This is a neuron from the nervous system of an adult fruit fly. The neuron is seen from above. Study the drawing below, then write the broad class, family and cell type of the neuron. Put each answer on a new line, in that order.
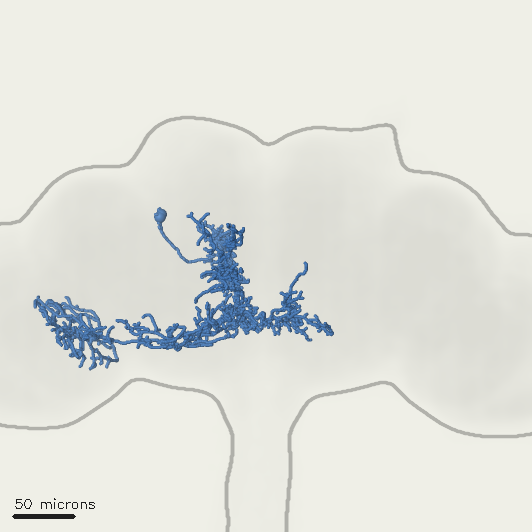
visual centrifugal neuron
hemilineage VESa2
LoVC4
